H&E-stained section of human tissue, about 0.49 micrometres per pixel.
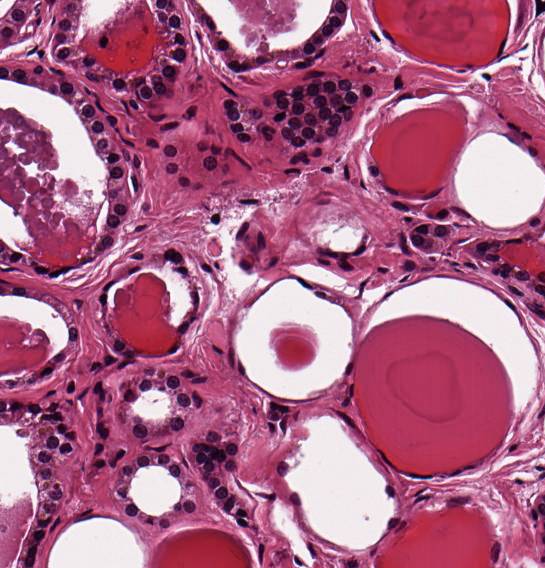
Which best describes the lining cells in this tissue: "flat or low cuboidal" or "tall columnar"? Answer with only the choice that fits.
Flat or low cuboidal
